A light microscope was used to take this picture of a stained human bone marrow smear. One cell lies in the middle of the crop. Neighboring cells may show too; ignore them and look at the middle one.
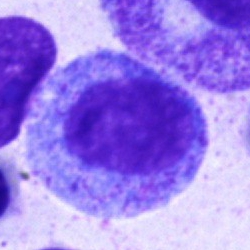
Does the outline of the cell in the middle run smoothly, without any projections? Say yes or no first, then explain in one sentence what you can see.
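Yes. The cell outline is round to slightly oval and smooth.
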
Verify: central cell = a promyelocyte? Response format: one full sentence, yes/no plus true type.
Yes, the cell in the middle is recognised as a promyelocyte.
